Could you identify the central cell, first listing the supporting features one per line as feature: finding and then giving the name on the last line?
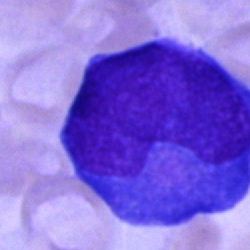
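Nuclear border: lower edge wavy and notched
Nuclear position: fills upper part, most cytoplasm below
Chromatin: finely stippled, no coarse dark clumps
Cytoplasm: deep blue
Identity: blast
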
